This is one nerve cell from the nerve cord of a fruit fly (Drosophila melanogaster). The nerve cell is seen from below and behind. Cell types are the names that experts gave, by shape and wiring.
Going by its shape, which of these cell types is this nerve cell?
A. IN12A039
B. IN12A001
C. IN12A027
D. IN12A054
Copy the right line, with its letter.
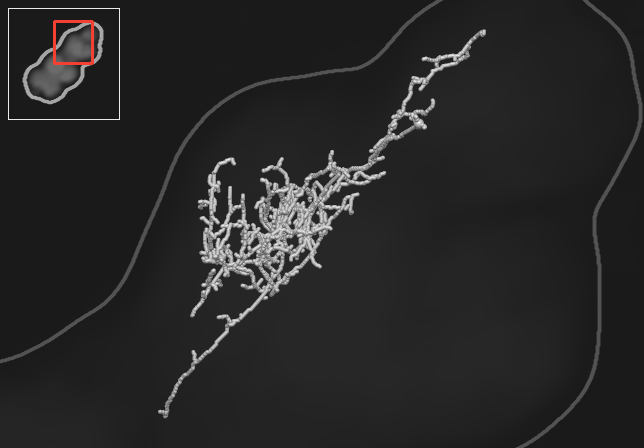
A. IN12A039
